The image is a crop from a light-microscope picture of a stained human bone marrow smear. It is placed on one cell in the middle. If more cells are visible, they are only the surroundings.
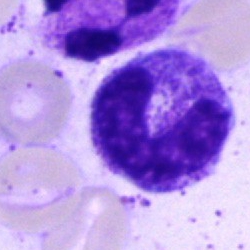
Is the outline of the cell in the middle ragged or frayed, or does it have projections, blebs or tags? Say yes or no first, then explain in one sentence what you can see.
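No. The cell is round with a smooth outline.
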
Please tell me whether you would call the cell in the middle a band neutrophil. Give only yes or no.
yes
